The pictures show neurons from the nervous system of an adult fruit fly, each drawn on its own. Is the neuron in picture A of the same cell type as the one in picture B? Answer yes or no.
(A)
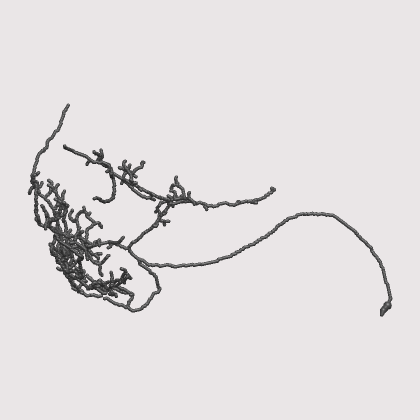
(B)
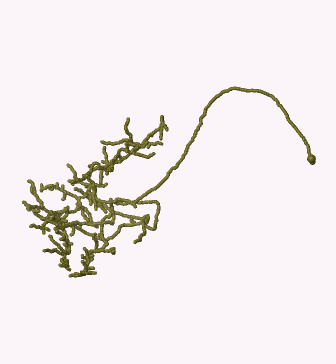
yes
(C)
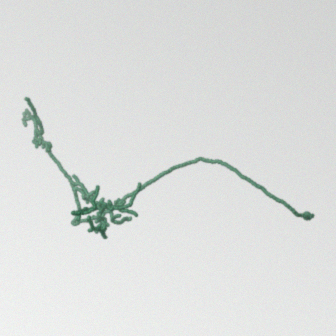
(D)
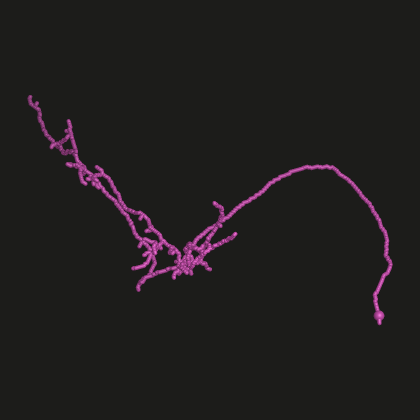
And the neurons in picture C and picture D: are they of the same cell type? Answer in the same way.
yes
